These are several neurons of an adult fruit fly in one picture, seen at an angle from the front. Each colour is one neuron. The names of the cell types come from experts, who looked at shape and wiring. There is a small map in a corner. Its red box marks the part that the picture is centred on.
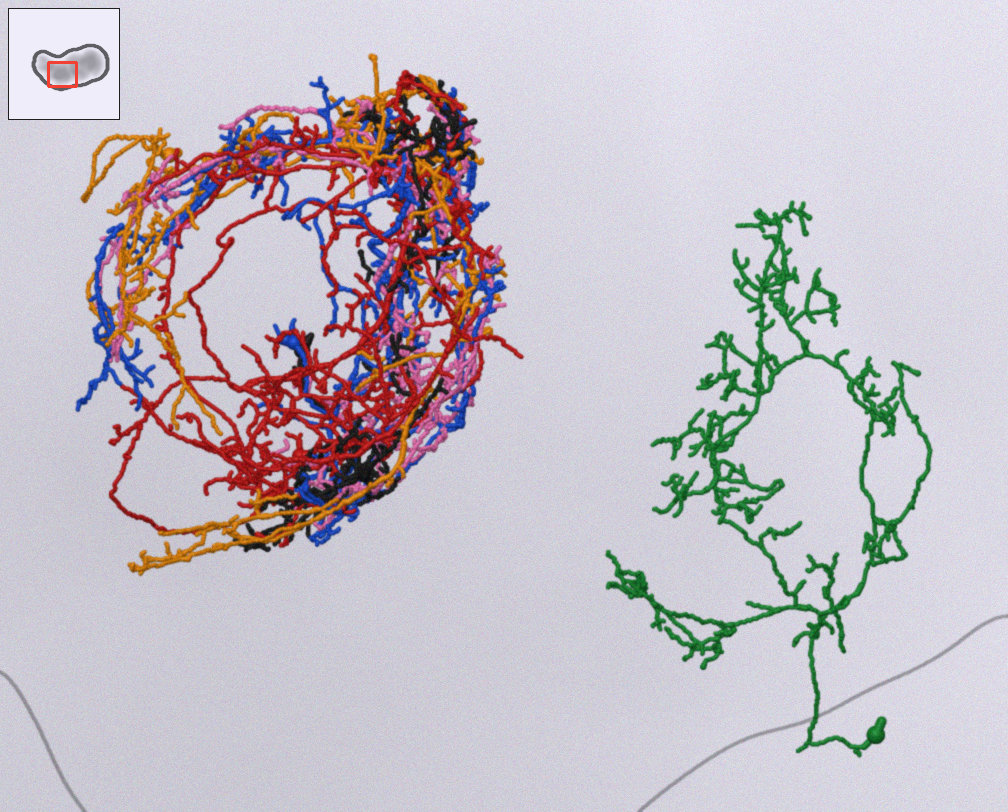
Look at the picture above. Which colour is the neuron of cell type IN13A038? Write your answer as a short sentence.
The colour is green.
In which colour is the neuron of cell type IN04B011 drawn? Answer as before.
The colour is red.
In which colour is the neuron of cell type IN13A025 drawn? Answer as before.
The colour is pink.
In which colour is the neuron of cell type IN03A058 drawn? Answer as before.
The colour is orange.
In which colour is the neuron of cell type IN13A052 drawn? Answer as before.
The colour is black.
